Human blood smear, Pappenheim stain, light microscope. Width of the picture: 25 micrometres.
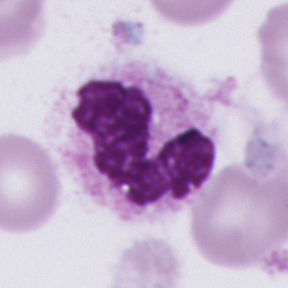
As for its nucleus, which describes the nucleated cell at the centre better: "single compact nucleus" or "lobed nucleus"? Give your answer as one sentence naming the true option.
What this cell has is a nucleus split into lobes.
